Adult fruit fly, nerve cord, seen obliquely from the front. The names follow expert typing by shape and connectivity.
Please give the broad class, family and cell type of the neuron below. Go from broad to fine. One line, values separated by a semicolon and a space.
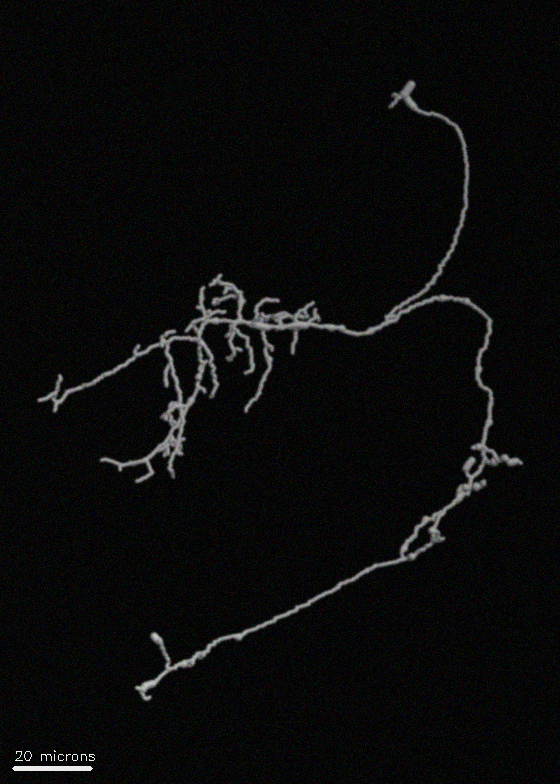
nerve-cord intrinsic neuron; hemilineage 07B; IN07B087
